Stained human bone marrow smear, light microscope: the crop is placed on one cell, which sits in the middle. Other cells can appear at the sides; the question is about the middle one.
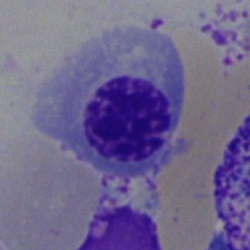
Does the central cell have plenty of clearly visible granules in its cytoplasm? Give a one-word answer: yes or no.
No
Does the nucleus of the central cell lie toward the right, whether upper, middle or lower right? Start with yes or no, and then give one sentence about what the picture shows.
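Yes. The nucleus sits off-centre, toward the lower right of the cell.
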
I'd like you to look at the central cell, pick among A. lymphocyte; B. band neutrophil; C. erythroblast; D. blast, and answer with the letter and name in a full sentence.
The cell occupying the centre is an erythroblast; option C is thus the correct choice.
